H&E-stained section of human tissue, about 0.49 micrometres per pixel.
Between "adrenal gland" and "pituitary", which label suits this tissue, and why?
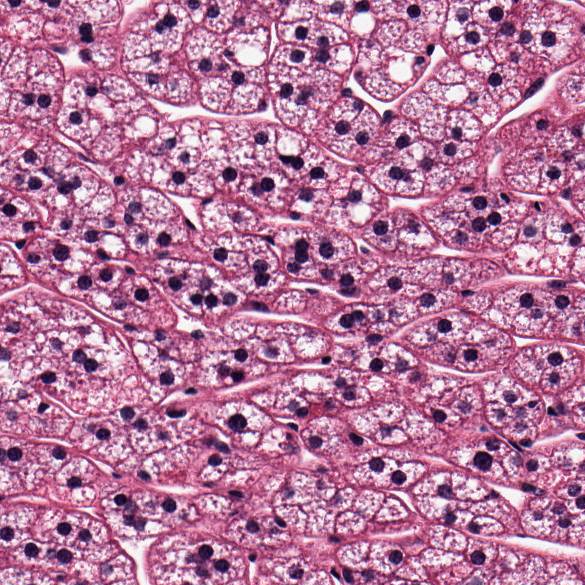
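Verdict: adrenal gland. Cytoplasm pale, foamy, packed with small clear vacuoles; nuclei small, round, dark, fairly uniform in size across the field.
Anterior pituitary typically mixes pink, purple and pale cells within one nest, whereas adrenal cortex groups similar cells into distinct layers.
Cells polygonal with distinct pink borders.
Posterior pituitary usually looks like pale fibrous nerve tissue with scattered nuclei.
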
